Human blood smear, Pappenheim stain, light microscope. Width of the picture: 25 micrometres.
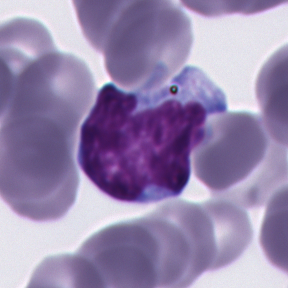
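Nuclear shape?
Irregular; upper border notched and uneven.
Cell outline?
Irregular and angular, not round.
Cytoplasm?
Mostly above and right of the nucleus, thin strip below; no distinct granules.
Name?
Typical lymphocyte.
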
